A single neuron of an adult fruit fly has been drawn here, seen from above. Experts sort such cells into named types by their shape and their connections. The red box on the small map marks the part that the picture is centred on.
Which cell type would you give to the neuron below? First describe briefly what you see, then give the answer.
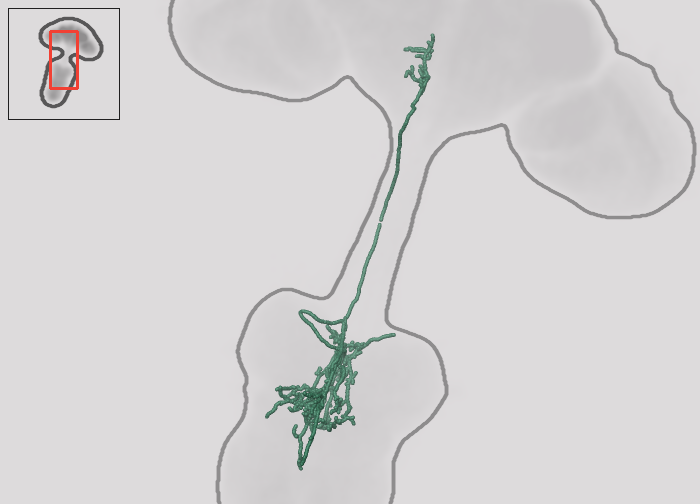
It reaches both the brain and the nerve cord, passing through the neck. As drawn here it is more than twice as tall as it is wide. Its broad class is ascending neuron. Its cell type is AN02A016.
